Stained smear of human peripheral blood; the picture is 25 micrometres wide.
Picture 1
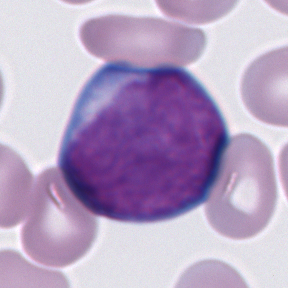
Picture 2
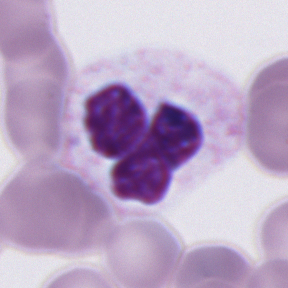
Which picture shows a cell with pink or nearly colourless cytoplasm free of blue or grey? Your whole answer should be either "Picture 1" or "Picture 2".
Picture 2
